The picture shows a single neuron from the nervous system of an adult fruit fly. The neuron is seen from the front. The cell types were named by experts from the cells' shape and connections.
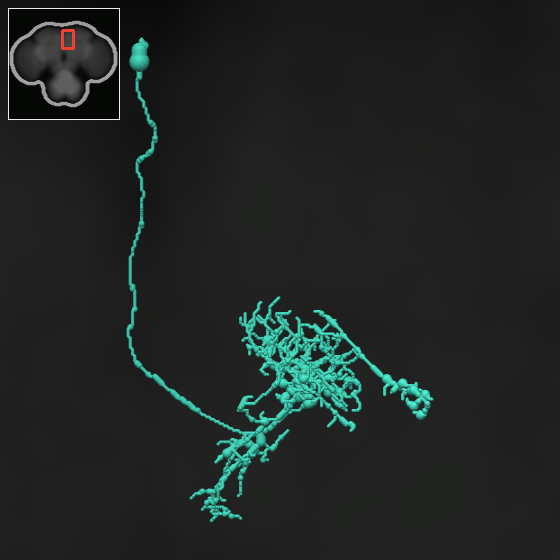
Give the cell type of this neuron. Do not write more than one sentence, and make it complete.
Classified by cell type, this neuron is FC2B.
